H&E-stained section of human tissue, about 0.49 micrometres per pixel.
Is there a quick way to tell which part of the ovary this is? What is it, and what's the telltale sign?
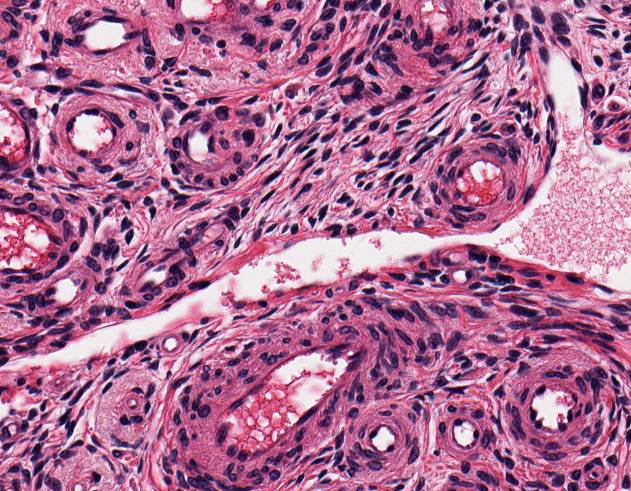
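Ovarian medulla, judged item by item. First, many small vessels with thick concentric walls of smooth muscle cells lie scattered above and below a wide channel, their lumens small and mostly round.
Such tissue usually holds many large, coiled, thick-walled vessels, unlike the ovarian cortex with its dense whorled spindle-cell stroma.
Second, red blood cells collect mainly at the right end of the wide channel. Third, no surface epithelium or glands appear anywhere.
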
